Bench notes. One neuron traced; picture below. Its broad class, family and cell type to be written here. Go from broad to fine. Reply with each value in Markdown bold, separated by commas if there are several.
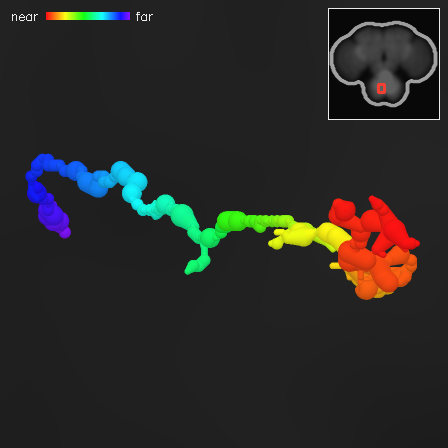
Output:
**sensory neuron entering the nerve cord**, **class mechanosensory proprioceptive**, **SNpp60**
